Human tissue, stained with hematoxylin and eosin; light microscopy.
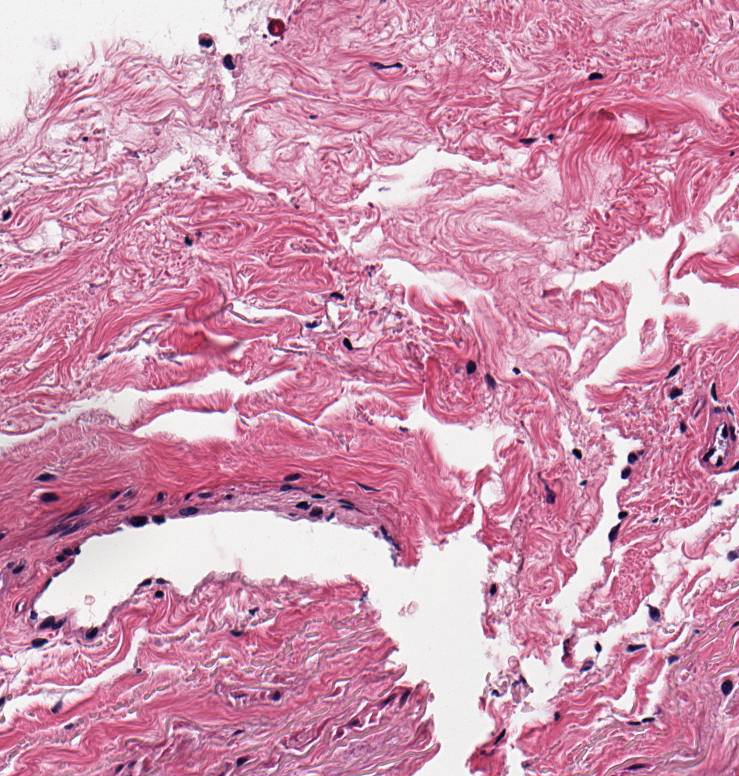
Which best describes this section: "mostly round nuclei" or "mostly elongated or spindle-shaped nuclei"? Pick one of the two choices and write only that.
Mostly elongated or spindle-shaped nuclei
